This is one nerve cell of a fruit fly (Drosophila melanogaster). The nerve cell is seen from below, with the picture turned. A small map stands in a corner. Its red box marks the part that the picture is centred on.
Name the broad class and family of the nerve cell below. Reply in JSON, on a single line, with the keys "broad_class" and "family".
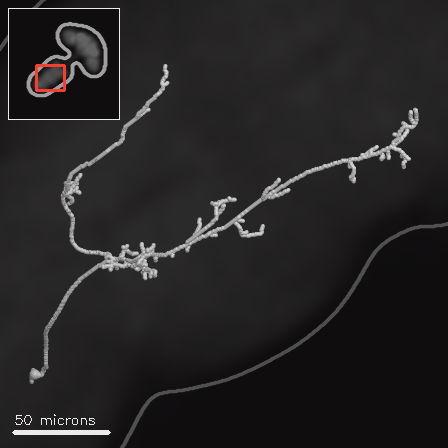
{"broad_class": "nerve-cord intrinsic neuron", "family": "hemilineage 07B"}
